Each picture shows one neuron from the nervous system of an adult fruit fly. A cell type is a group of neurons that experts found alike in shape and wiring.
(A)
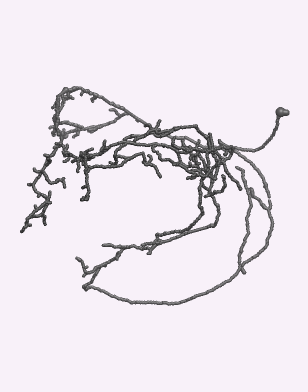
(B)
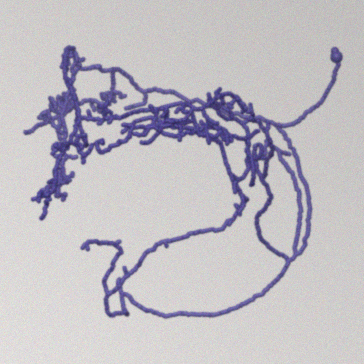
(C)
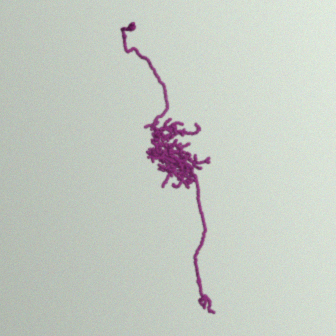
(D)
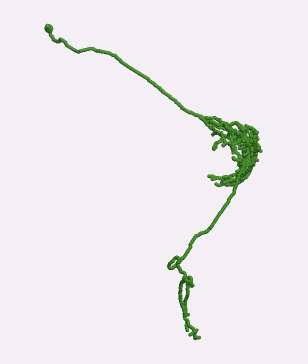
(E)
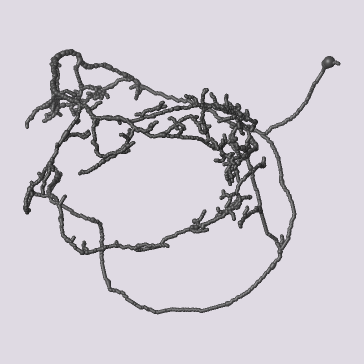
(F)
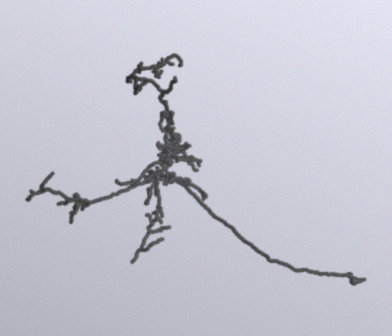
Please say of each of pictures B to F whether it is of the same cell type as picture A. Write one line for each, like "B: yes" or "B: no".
B: yes
C: no
D: no
E: yes
F: no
